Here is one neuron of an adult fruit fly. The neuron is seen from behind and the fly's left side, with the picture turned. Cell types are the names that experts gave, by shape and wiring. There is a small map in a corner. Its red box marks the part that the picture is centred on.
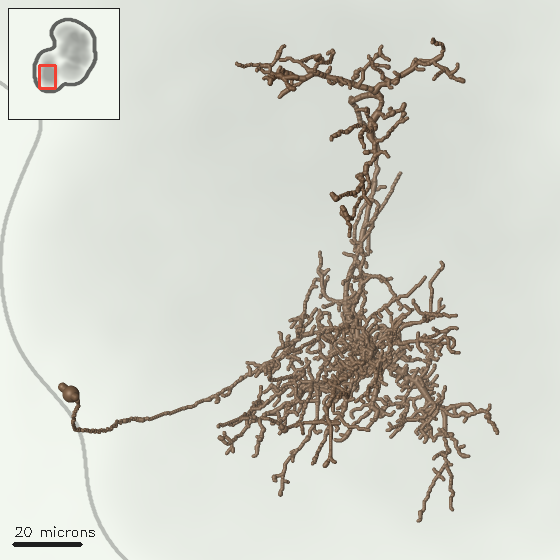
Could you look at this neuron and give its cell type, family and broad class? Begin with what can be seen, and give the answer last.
From top to bottom in the picture it spans about 150 microns. The picture shows more than a hundred branch ends. Its cell type is LBL40. The family is hemilineage 07B. It is a nerve-cord intrinsic neuron.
